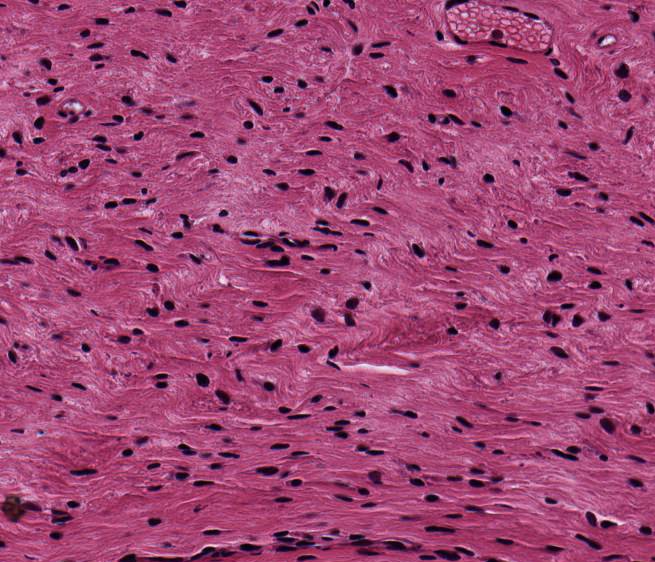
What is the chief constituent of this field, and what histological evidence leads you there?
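Dense connective tissue makes up this field, pink and fibrous throughout. Small dark oval to spindle-shaped nuclei, fairly uniform in size and shape, are scattered fairly evenly among the fibres with little distinct cytoplasm.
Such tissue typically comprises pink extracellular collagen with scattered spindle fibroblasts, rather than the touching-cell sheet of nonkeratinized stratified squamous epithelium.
No epithelium appears anywhere.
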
